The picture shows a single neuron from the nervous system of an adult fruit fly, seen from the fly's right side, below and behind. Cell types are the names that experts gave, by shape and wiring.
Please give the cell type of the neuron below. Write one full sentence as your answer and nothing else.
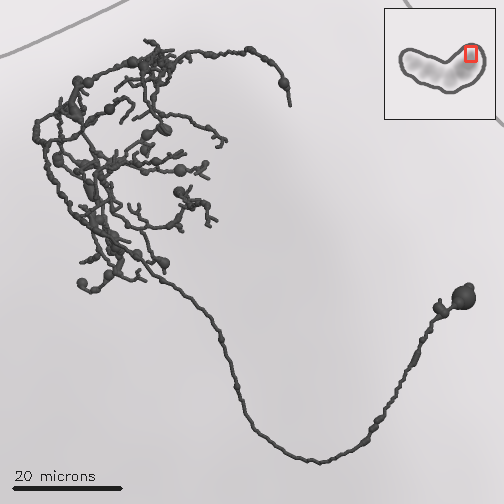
This neuron is an instance of the cell type CB4084.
